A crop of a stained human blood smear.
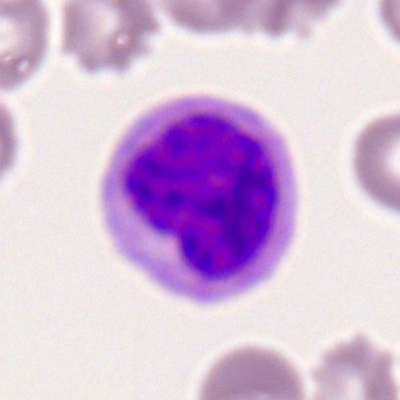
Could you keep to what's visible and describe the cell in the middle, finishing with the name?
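The chromatin is gathered into dark purple clumps, with paler areas lying between them. The cell has a round, smooth outline. The cytoplasm shows no distinct granules and contains no vacuoles. The cell is a monocyte.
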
